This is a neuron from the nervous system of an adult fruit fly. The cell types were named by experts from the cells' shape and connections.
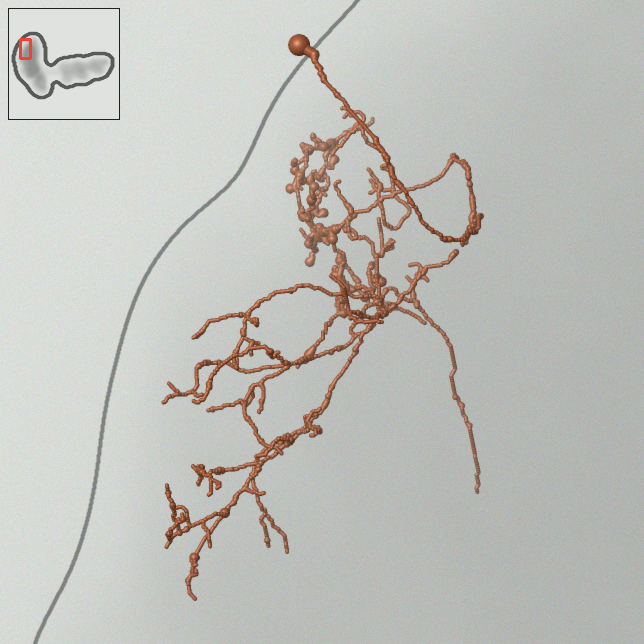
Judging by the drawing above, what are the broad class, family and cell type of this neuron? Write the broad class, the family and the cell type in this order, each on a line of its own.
central-brain intrinsic neuron
hemilineage SLPav3
SLP188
